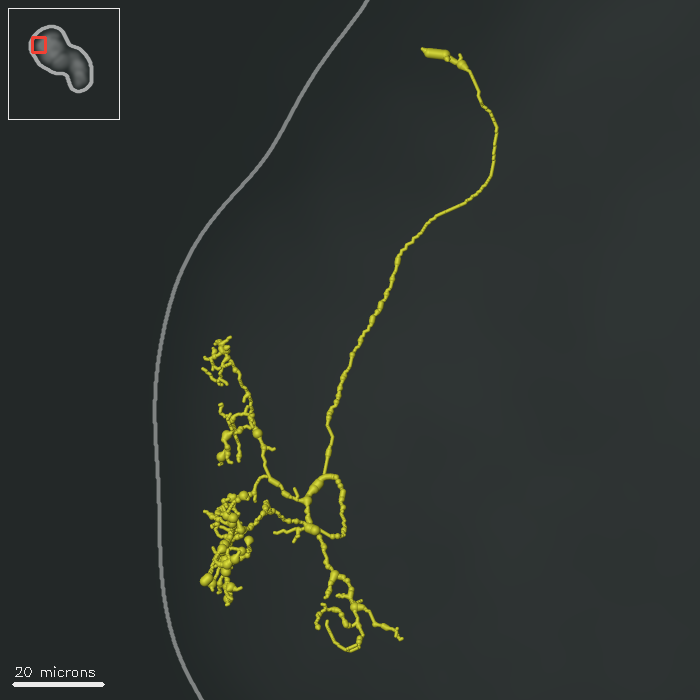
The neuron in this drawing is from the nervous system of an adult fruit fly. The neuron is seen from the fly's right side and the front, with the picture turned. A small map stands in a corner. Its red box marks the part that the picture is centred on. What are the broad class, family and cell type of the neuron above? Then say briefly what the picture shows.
It is a central-brain intrinsic neuron. Its family is hemilineage SLPal5. The cell type is SLP142. By the scale bar it is about 140 microns tall in this view. Dozens of branch ends can be seen.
